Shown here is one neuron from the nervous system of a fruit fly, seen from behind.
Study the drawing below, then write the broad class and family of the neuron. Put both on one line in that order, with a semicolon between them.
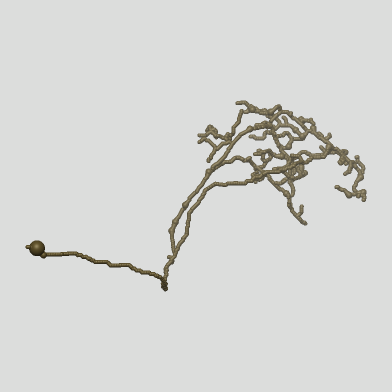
central-brain intrinsic neuron; hemilineage SLPpl1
